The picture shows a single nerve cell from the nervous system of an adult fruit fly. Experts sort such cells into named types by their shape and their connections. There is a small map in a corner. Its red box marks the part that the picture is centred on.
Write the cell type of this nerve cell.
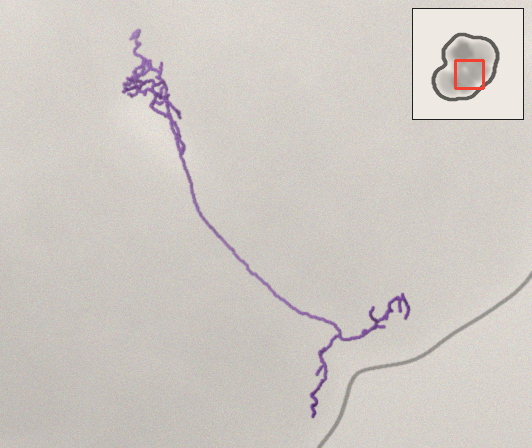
SMP738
